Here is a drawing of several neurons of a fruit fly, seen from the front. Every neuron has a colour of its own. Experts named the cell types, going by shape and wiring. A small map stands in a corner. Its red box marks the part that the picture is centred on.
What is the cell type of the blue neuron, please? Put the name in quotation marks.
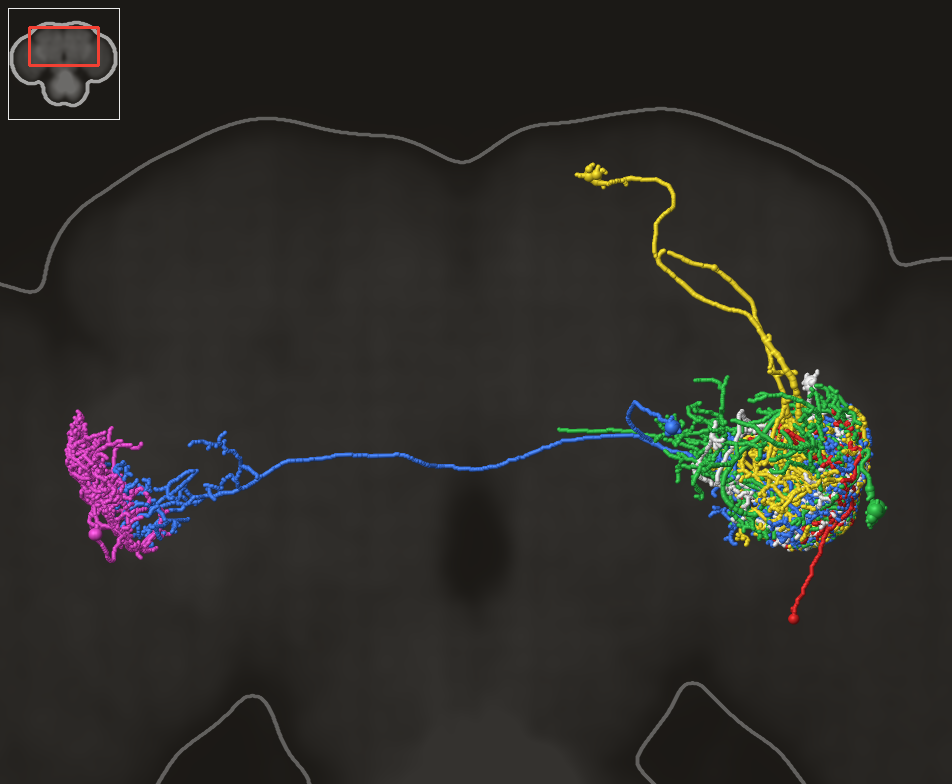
"PVLP018"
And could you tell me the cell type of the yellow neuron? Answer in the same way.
"PVLP106"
